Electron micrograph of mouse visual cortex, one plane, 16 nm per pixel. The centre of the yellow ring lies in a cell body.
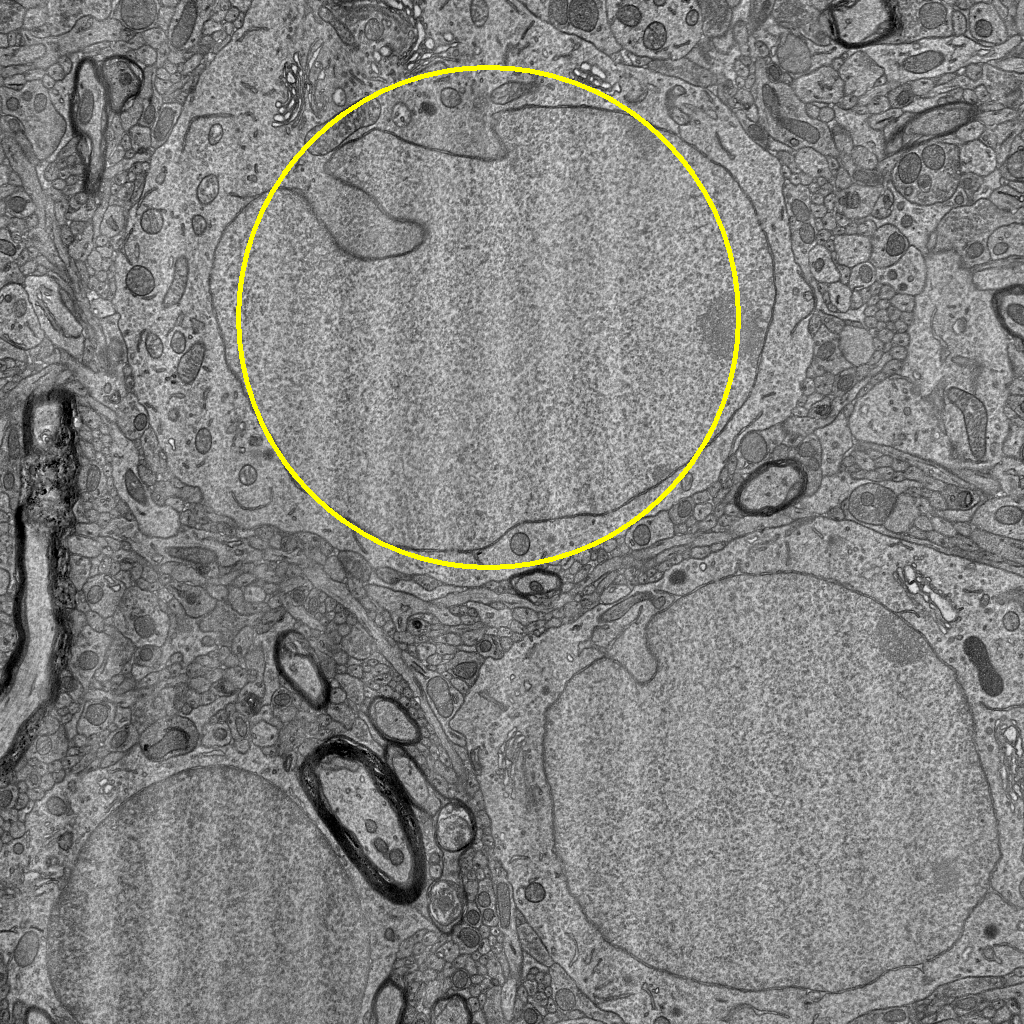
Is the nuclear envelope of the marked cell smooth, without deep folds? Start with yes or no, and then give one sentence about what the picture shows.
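No. The nuclear envelope folds deeply inward at the upper left.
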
